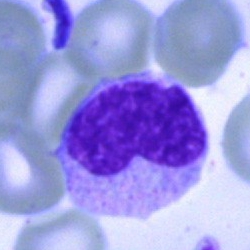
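Metamyelocyte in the middle of the field. The cell is roughly round, with a smooth edge. Its kidney-shaped nucleus occupies the upper part of the cell, the indentation facing the lower side. Chromatin is coarsely clumped into dark purple patches.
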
